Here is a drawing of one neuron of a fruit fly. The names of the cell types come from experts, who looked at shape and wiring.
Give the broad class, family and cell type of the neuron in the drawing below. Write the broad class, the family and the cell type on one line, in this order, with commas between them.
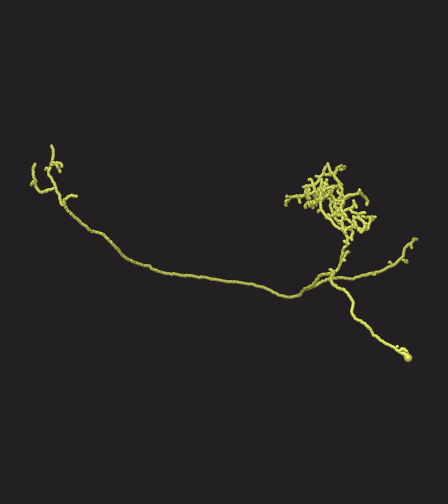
central-brain intrinsic neuron, hemilineage ALl1_ventral, CB2558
